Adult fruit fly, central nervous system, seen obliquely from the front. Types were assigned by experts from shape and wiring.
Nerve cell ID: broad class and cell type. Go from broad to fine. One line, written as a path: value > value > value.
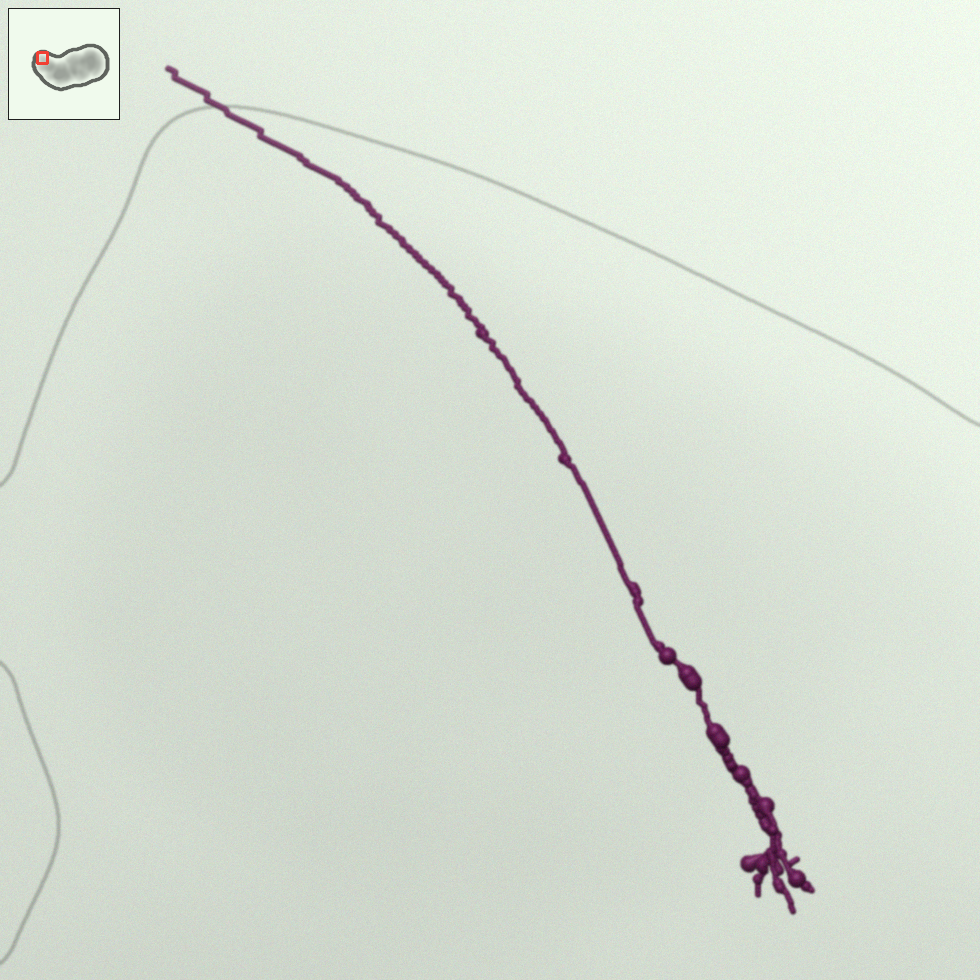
sensory neuron entering the nerve cord > SNxx05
